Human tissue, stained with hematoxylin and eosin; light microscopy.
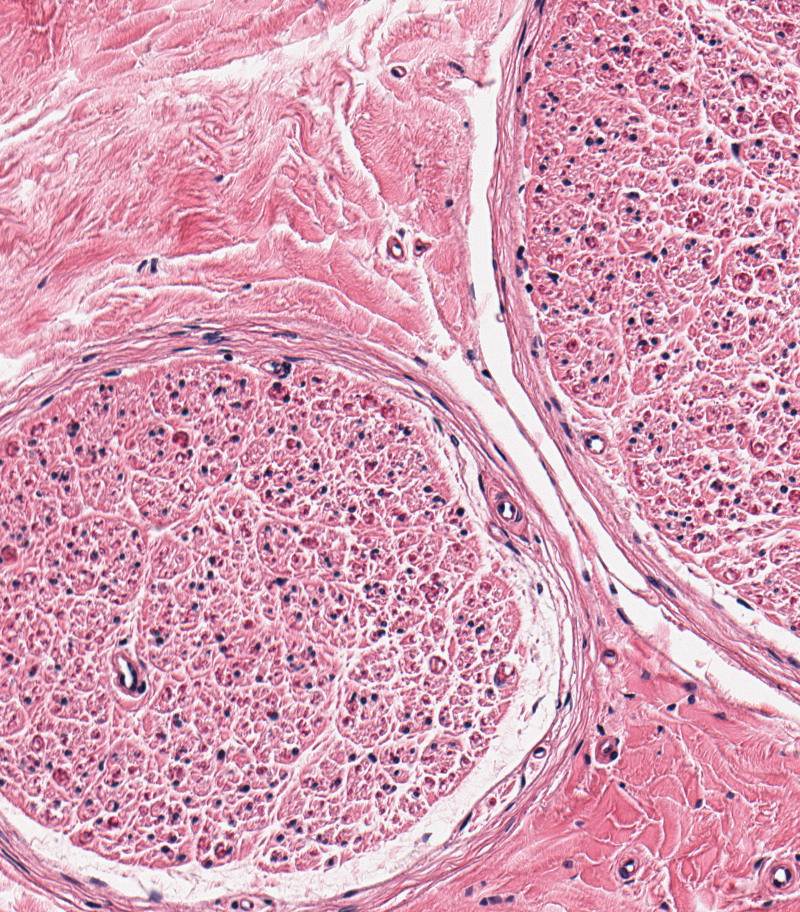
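Tibial nerve, stained with haematoxylin and eosin. Two rounded bundles of nerve fibres, cut in cross-section, occupy the lower left and upper right. Within them each transversely cut fibre appears as a small round profile, a pink central axon in a pale halo, and small dark nuclei are scattered evenly between the fibres. Dense, wavy pink collagen fills the upper left and lower right corners outside the bundles.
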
